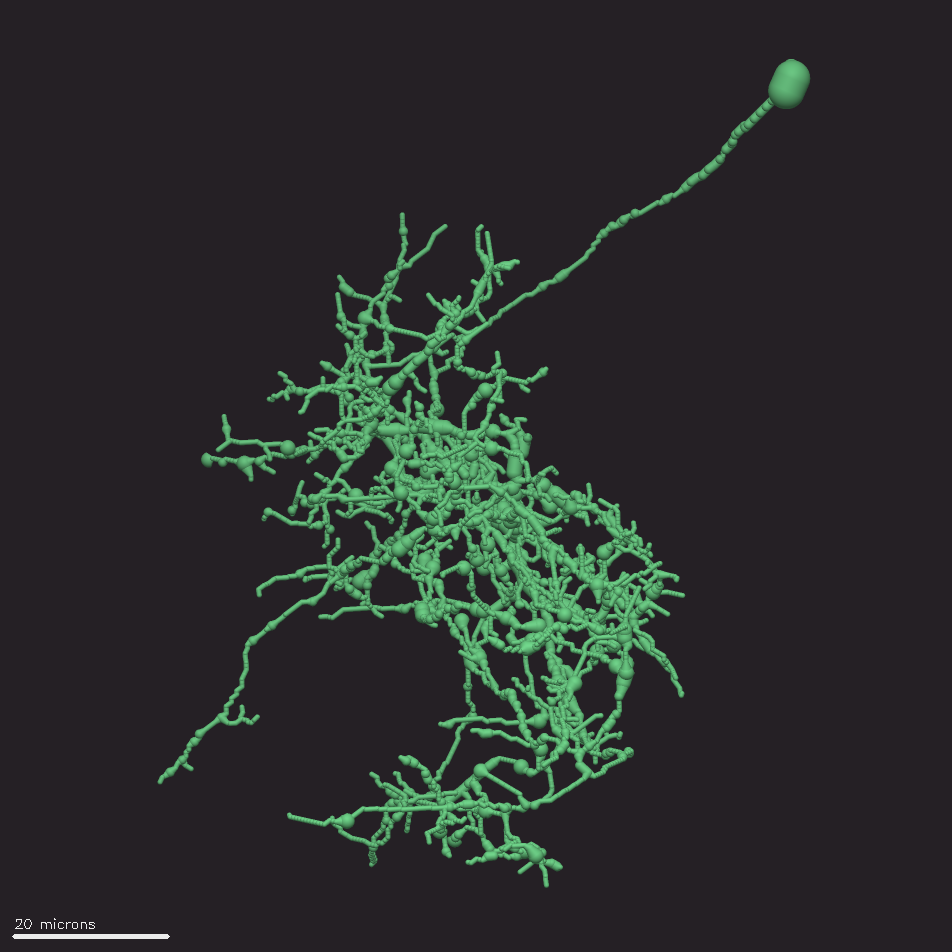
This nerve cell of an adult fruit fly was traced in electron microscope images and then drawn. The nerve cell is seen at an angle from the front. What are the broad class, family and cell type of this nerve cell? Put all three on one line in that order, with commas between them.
central-brain intrinsic neuron, hemilineage VLPp&l1_anterior, PVLP096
